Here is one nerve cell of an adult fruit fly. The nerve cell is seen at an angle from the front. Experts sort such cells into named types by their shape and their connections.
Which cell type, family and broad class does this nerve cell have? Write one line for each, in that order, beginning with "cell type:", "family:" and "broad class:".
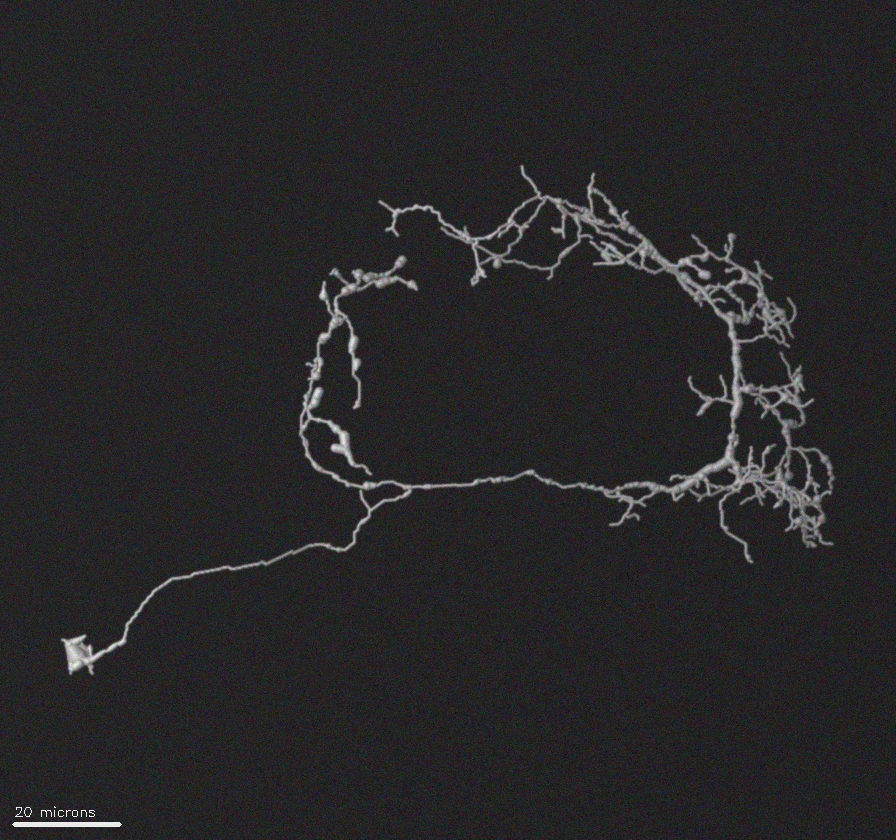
cell type: IN16B073
family: hemilineage 16B
broad class: nerve-cord intrinsic neuron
